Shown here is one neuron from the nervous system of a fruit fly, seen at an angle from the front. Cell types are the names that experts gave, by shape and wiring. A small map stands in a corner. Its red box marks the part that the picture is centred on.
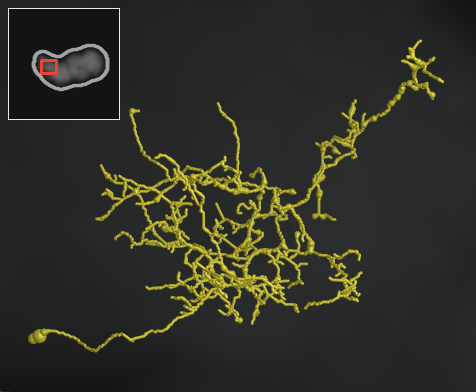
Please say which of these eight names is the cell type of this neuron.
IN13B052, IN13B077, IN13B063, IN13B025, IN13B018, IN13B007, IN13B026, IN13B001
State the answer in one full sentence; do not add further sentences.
The cell type carried by this neuron is IN13B077.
